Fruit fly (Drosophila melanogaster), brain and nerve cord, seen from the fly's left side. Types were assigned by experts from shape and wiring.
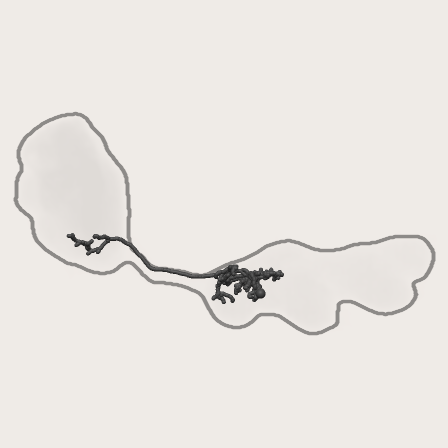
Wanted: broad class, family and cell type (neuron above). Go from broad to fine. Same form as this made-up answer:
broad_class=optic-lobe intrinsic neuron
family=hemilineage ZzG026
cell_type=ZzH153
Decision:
broad_class=ascending neuron
family=hemilineage 12A
cell_type=AN12A017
